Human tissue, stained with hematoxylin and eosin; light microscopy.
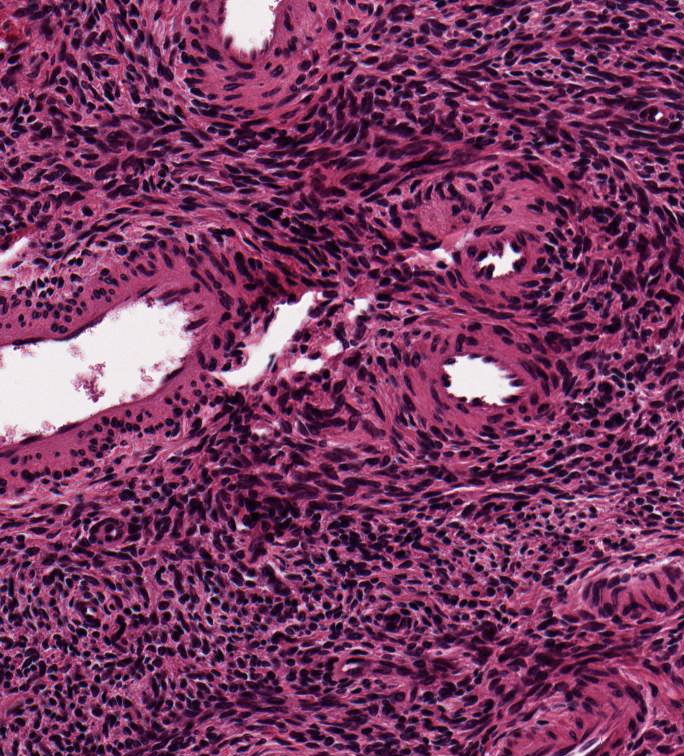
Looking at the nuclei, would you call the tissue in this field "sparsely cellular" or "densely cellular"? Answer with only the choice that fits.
Densely cellular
